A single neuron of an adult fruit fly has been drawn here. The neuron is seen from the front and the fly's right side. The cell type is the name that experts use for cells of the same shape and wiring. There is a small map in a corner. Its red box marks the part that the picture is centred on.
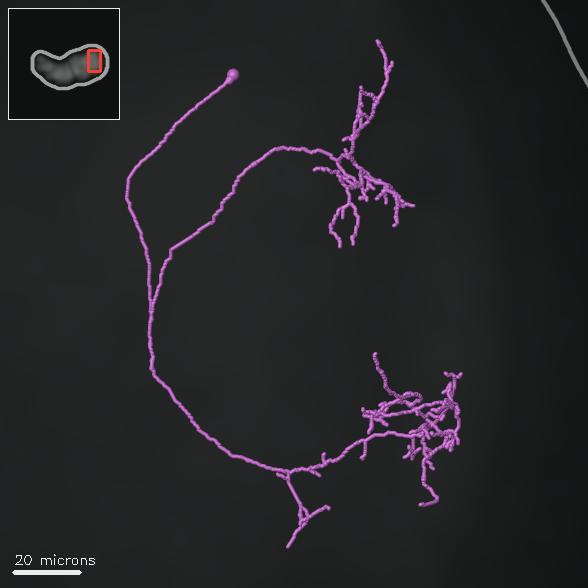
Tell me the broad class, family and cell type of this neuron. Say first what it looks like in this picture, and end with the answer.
The cell body can be seen at the top of the picture. By the scale bar it is about 150 microns tall in this view. The picture shows dozens of branch ends. It is a central-brain intrinsic neuron. Its family is hemilineage VPNp&v1_posterior. The cell type is AVLP485.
